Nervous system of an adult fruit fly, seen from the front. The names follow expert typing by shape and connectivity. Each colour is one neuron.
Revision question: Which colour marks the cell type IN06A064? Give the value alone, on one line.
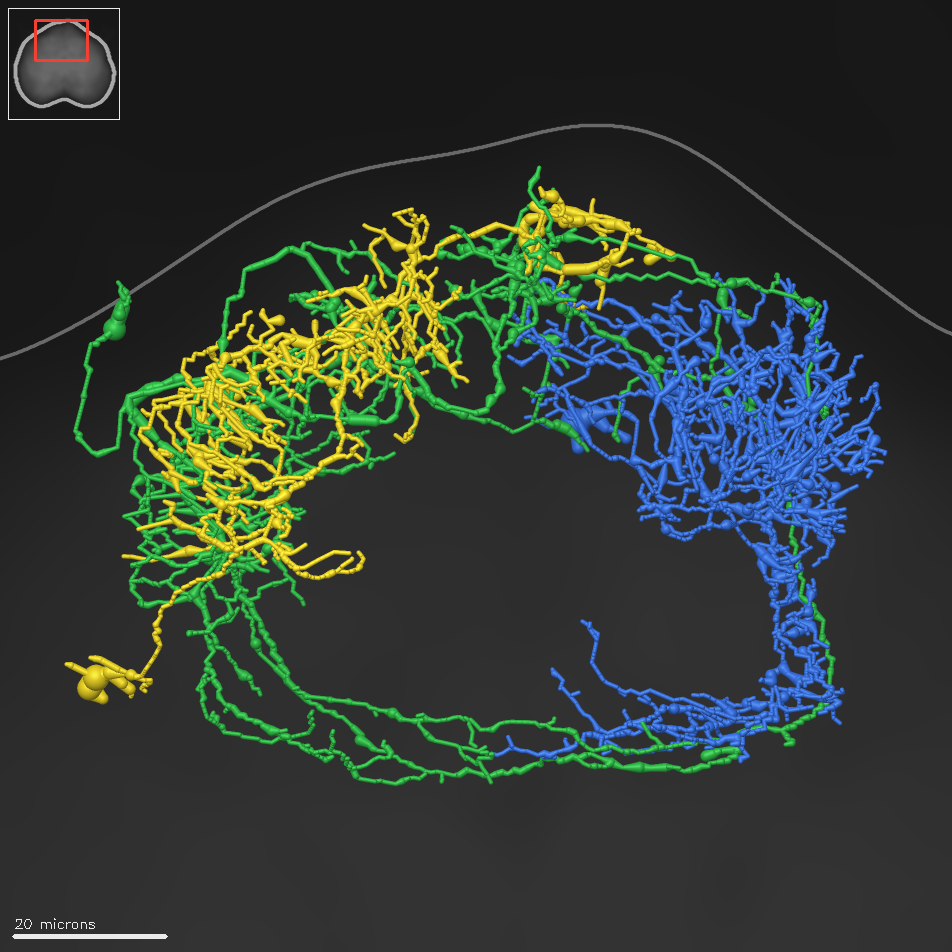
blue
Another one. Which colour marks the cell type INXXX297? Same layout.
yellow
